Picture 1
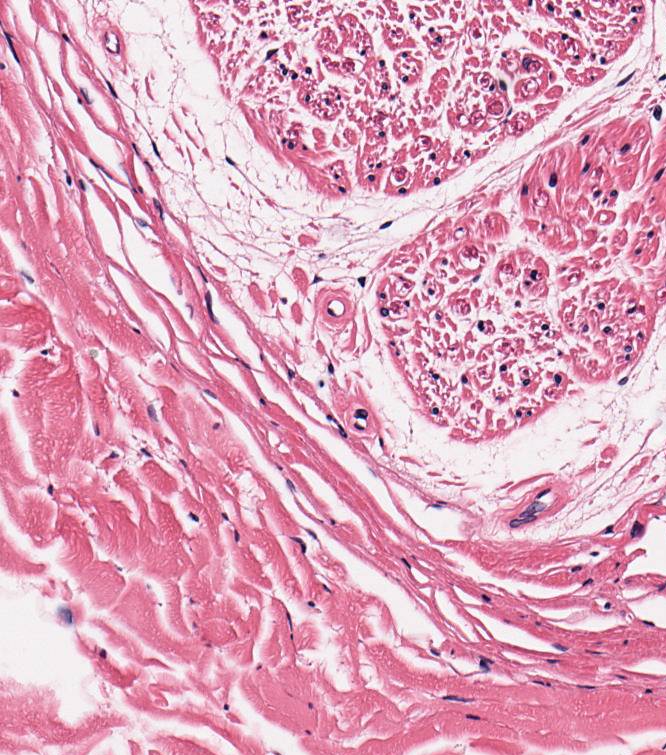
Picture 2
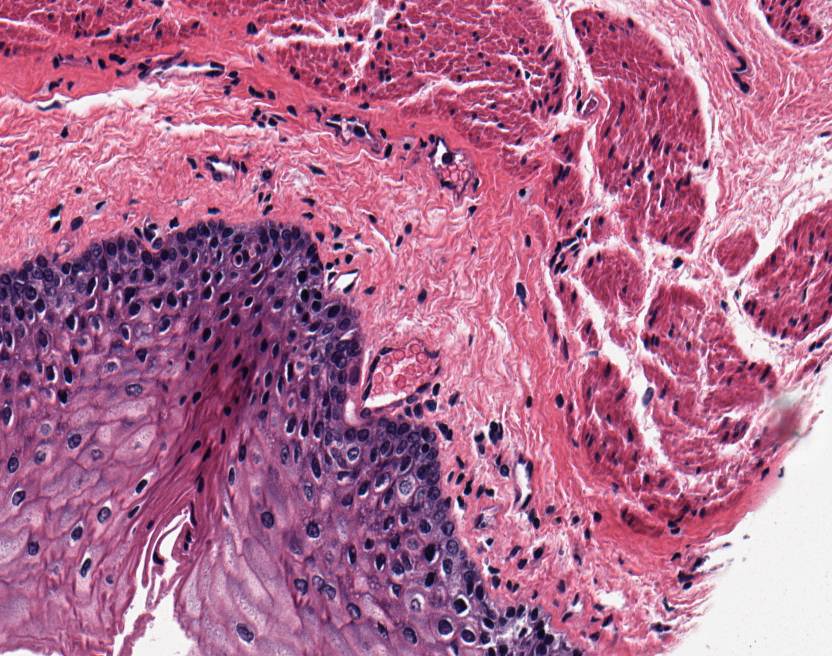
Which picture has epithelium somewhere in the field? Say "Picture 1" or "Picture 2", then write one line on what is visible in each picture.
Picture 2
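Picture 1: No epithelium is present anywhere in the field.
Picture 2: Stratified squamous epithelium fills the lower left, loose connective tissue lies across the middle, and smooth muscle bundles occupy the top and right.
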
